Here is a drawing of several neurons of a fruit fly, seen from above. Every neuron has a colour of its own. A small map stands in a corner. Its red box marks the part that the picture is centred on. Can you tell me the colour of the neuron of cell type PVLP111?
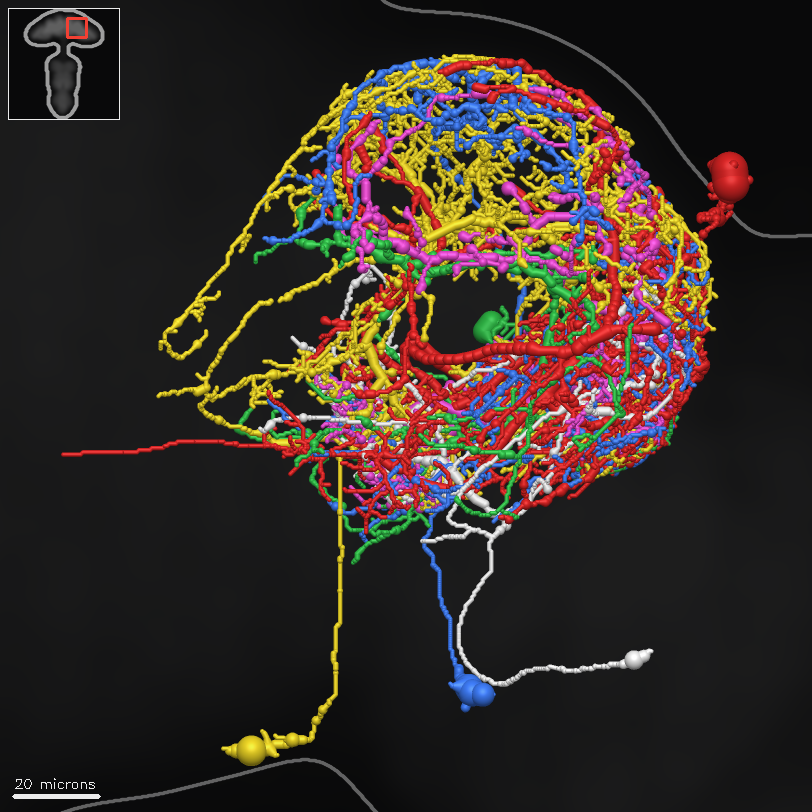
white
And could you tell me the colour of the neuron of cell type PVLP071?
green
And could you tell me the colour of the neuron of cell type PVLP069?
magenta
